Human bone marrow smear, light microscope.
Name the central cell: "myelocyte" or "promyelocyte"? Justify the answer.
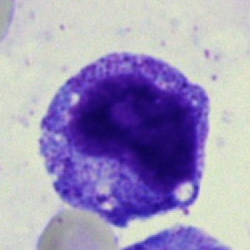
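I'd call this a promyelocyte, not a myelocyte. What tips it, as I see it, is the cytoplasm: it is purple-blue, forming a rim that is widest at the lower left of the cell.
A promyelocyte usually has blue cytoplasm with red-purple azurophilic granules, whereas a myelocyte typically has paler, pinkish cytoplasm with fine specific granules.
Beyond that, I notice a roughly round outline with a slightly uneven edge, dense dark purple chromatin, and a distinct round clear vacuole at the lower right edge.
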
